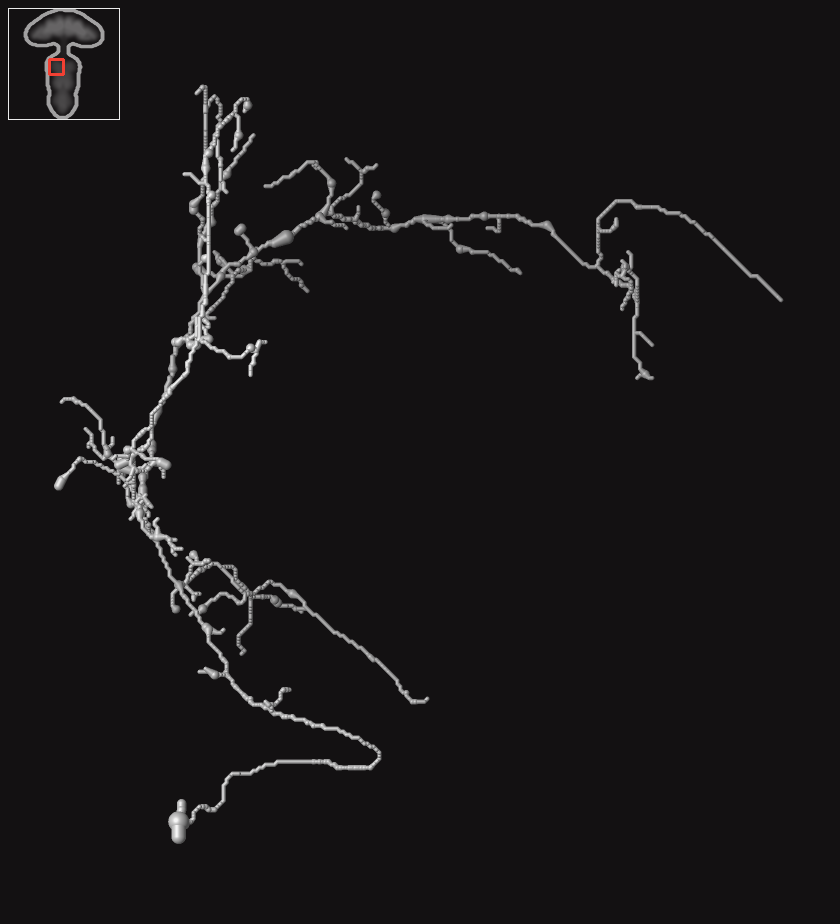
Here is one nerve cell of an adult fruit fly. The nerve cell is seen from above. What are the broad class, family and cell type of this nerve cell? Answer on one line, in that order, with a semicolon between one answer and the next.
nerve-cord intrinsic neuron; hemilineage 03A; IN03A094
